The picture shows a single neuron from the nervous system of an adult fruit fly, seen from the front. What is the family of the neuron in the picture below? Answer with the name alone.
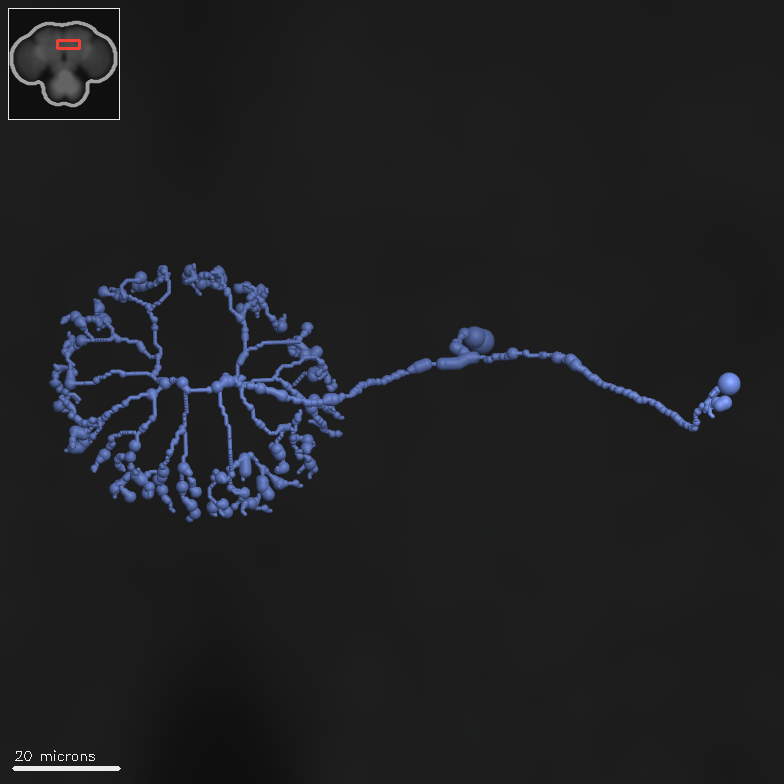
hemilineage EBa1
